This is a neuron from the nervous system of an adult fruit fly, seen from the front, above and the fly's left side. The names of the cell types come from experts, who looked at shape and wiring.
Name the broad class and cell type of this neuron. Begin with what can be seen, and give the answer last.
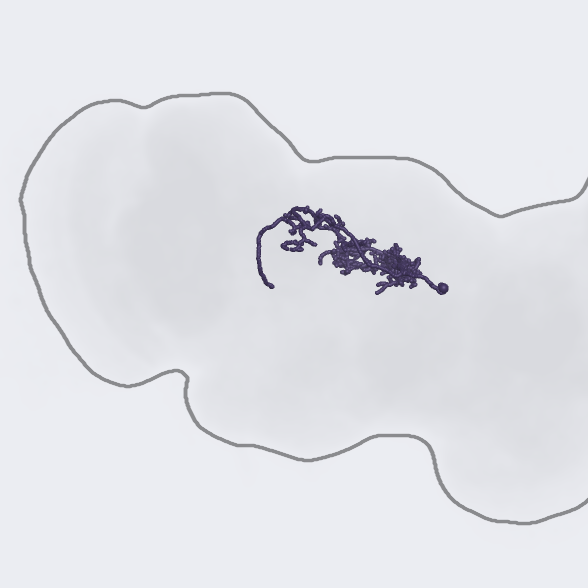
The cell body is on the right of the picture. As drawn here it is wider than it is tall. This is a central-brain intrinsic neuron. The cell type is SMP040.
